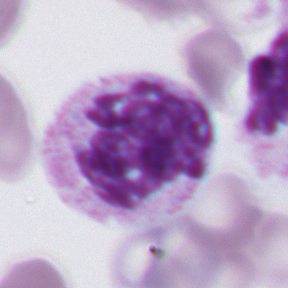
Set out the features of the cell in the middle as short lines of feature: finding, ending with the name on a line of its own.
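Outline: round to slightly oval, smooth, no surface projections
Nucleus: sits toward the right
Cytoplasm: widest band on the left
Granules: fine, pink-lilac, scattered; easiest to see in the left-hand band
Vacuoles: none visible
Name: segmented neutrophil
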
